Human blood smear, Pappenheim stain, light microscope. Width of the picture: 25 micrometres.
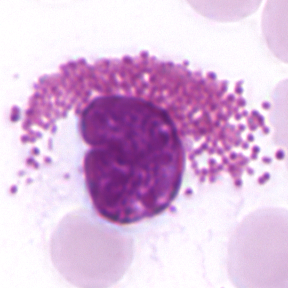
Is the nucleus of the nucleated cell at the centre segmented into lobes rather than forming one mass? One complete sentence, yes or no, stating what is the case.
No, rather than lobes, the nucleus is one compact round, oval or kidney-shaped mass.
